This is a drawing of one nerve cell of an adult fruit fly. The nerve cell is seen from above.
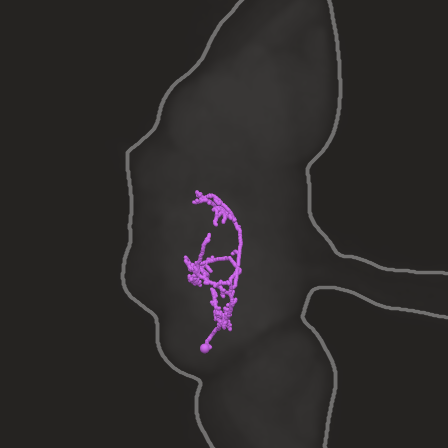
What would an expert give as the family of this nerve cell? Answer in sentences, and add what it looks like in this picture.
Its family is hemilineage SLPal5. This is a central-brain intrinsic neuron. It lies in the brain. Its cell body lies at the bottom of the picture.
